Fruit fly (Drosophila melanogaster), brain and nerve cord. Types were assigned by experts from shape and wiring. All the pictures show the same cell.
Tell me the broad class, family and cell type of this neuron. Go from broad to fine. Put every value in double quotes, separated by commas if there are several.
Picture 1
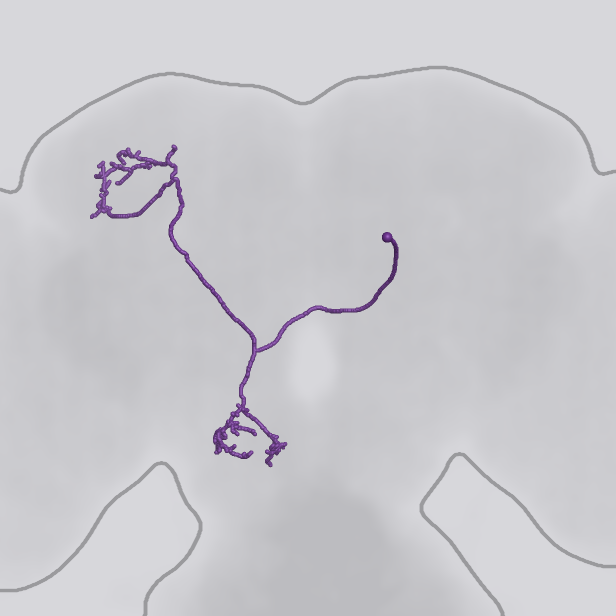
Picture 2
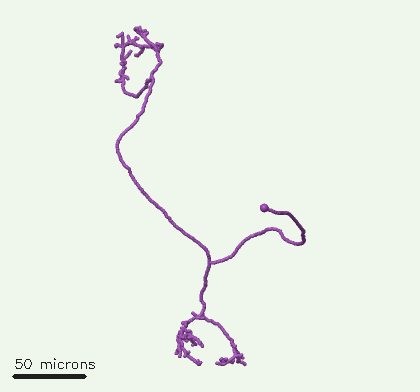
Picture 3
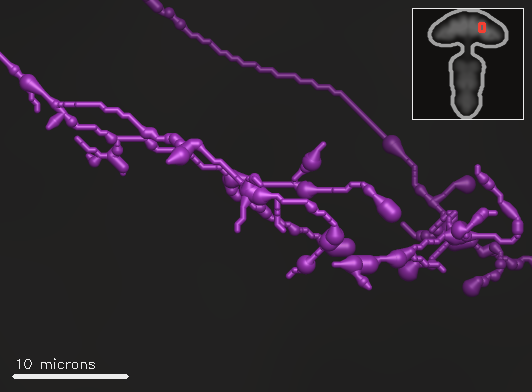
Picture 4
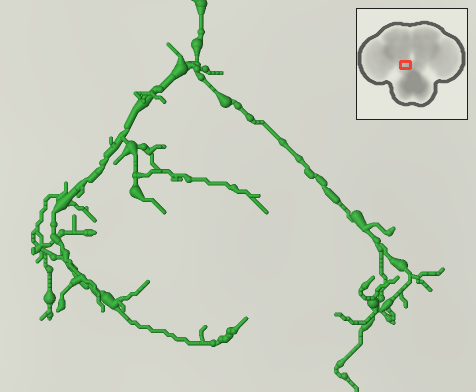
"central-brain intrinsic neuron", "hemilineage CREa1_ventral", "mAL4D"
